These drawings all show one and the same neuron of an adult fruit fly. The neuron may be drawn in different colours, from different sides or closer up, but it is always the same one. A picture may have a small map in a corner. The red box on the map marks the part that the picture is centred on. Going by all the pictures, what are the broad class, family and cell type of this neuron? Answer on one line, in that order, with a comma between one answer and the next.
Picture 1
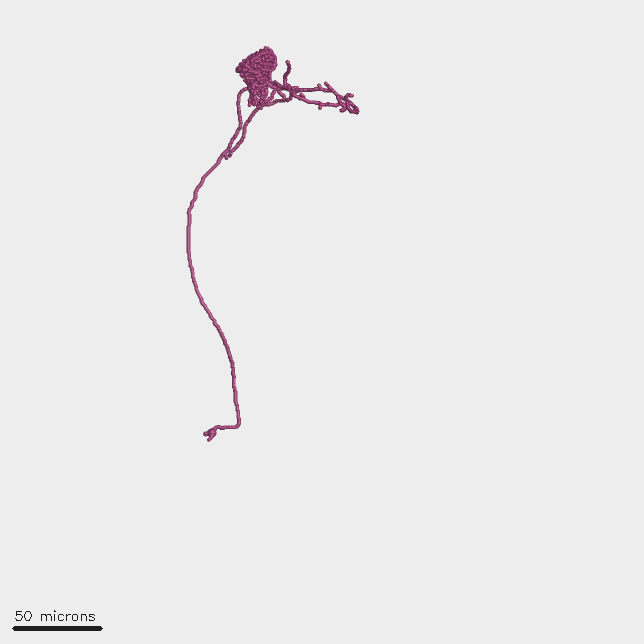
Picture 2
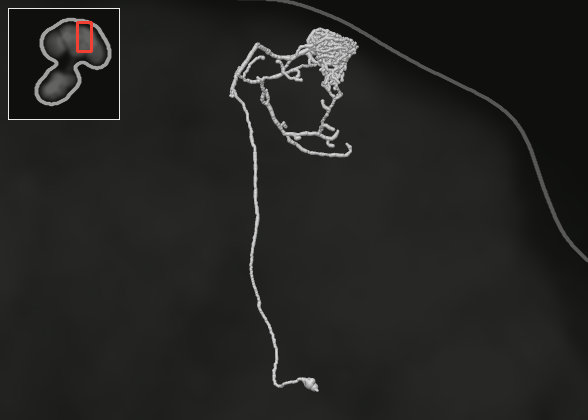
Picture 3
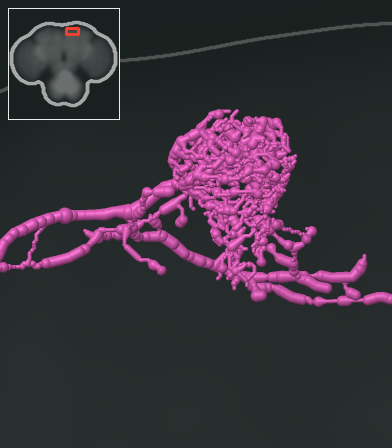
central-brain intrinsic neuron, hemilineage FLAa2, MBON14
